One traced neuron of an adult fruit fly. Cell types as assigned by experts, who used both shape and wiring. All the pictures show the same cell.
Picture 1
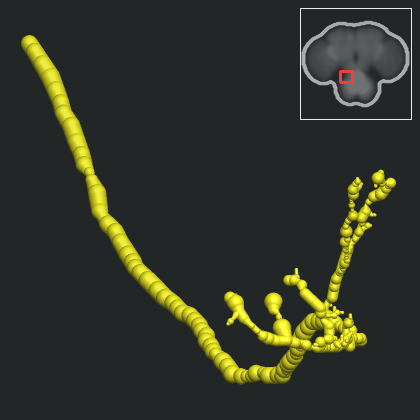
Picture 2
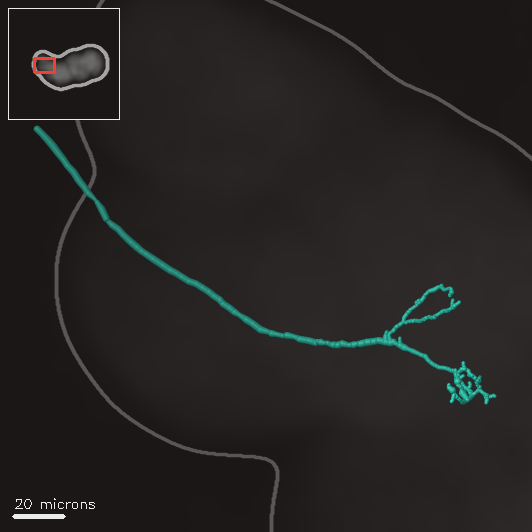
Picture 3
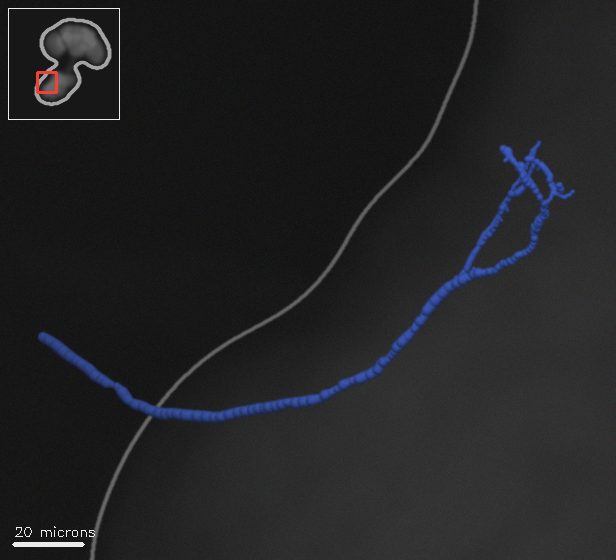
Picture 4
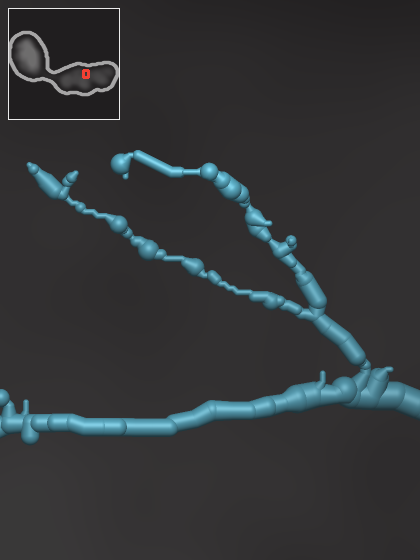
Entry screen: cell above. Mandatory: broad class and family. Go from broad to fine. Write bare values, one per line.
sensory neuron entering the nerve cord
class mechanosensory proprioceptive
